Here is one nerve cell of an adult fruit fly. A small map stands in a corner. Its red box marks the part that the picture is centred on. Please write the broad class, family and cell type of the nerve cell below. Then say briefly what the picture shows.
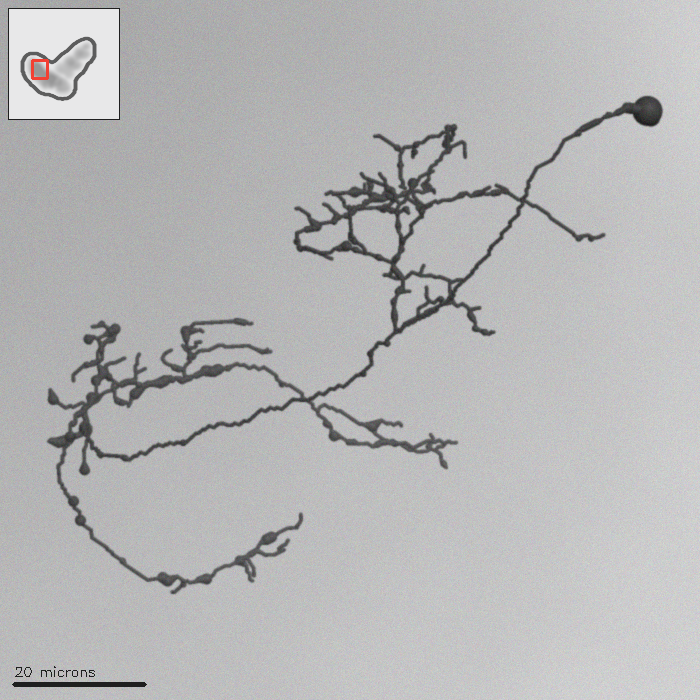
Its broad class is central-brain intrinsic neuron. Its family is hemilineage DL1_ventral. It is of cell type SIP089. The cell body is at the upper right of the picture. From left to right in the picture it spans about 95 microns. Dozens of branch ends can be seen.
